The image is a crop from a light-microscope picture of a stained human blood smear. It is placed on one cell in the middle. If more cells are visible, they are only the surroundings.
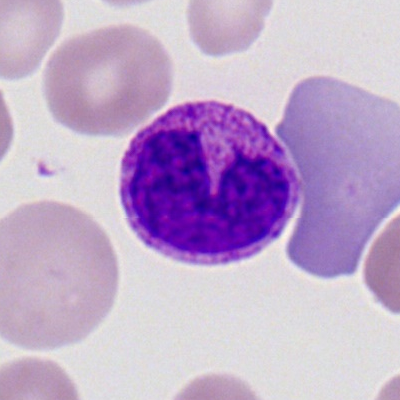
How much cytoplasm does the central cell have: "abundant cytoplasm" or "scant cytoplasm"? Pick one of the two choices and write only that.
Scant cytoplasm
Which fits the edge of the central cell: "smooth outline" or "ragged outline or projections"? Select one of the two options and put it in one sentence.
It is a smooth edge that this cell shows.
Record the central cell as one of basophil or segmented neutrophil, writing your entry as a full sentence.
The cell shown in the center of this light-microscope crop is a basophil.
